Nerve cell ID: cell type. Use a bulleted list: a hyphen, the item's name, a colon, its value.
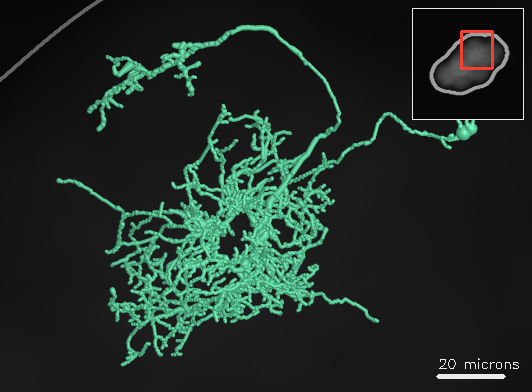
- cell type: IN16B033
